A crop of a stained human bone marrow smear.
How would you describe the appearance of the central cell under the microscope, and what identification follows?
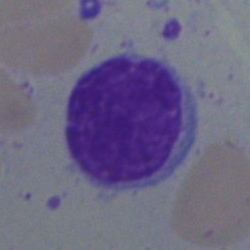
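A round, smooth outline encloses dark purple chromatin with a finely mottled pattern. The cytoplasm forms only a thin rim around the nucleus, widest on the right side of the cell. The cell is a lymphocyte.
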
